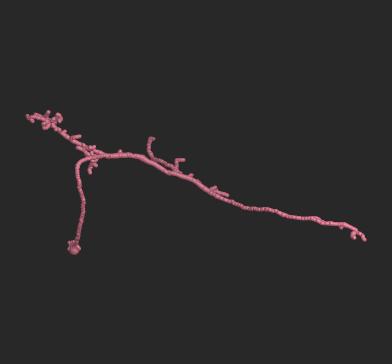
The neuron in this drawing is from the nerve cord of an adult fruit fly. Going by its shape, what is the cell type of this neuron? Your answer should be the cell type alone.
IN06A011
